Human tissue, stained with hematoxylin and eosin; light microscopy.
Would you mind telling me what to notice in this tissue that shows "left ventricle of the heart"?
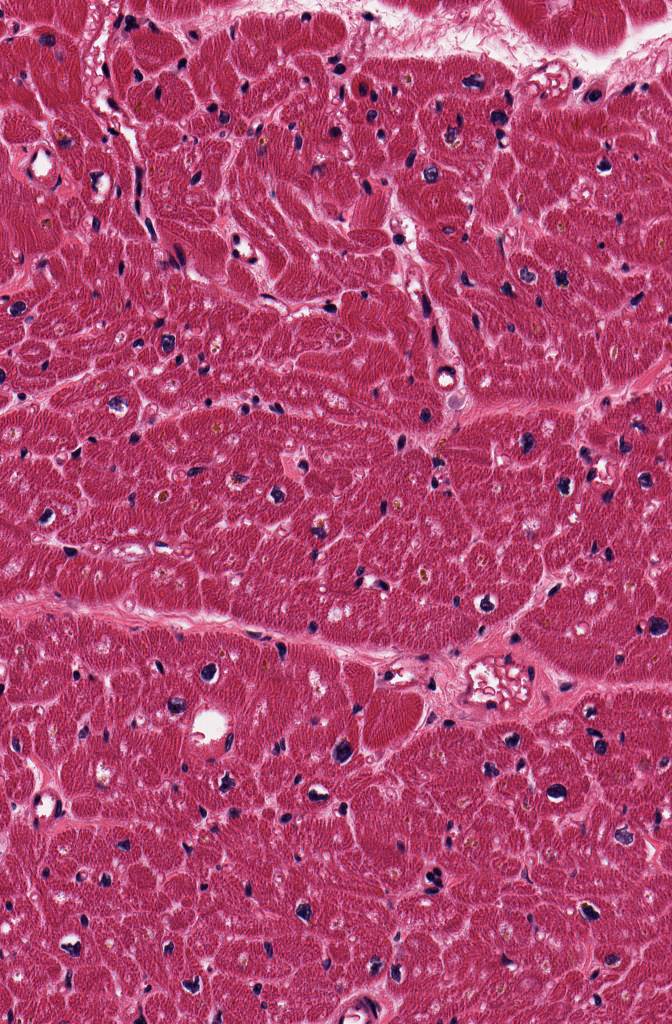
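This is the left ventricle of the heart. First, the cardiac muscle fibres: most are cut in cross or oblique section, appearing as closely packed rounded and polygonal profiles across the field. Second, the nuclei sit in the centre of these profiles, which fits.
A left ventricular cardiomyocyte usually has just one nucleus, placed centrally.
Third, many nuclei have a pale clear zone beside them holding fine golden-brown granules. Last, slender, dark, elongated nuclei of interstitial cells lie in the narrow spaces between the fibres.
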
